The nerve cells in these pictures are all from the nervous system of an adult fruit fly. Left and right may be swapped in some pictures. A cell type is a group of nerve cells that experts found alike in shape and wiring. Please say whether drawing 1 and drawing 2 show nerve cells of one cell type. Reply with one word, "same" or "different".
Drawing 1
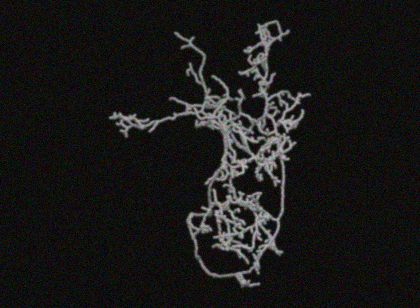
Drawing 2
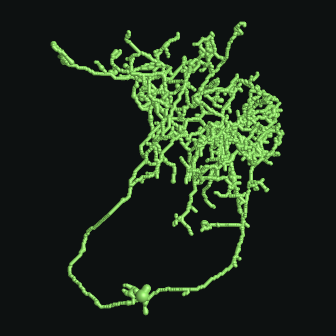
same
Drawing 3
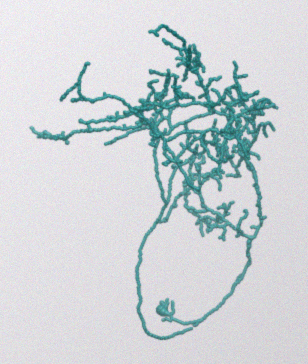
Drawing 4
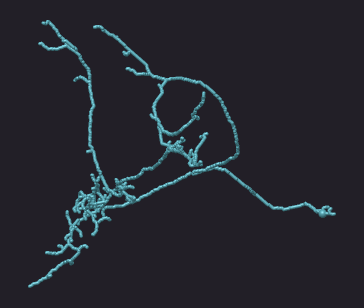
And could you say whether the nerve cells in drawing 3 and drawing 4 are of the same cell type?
different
